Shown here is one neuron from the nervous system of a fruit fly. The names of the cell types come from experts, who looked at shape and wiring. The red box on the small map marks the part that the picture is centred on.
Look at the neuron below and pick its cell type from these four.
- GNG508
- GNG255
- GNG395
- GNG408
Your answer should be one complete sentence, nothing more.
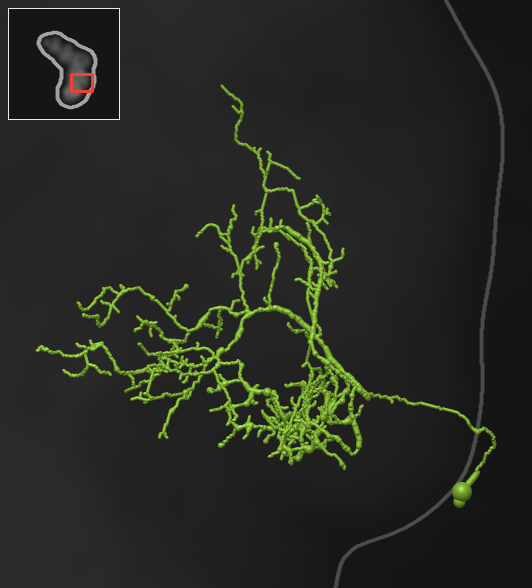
It is GNG508 that names the cell type of this neuron.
